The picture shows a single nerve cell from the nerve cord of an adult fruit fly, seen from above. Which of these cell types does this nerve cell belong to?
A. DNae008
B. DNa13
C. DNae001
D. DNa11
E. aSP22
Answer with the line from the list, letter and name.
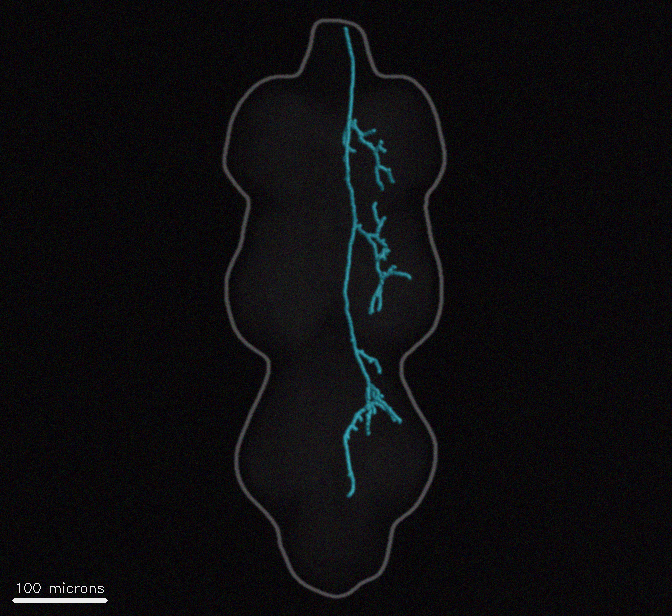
A. DNae008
